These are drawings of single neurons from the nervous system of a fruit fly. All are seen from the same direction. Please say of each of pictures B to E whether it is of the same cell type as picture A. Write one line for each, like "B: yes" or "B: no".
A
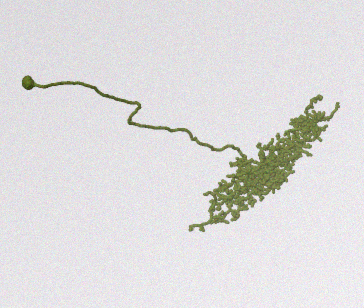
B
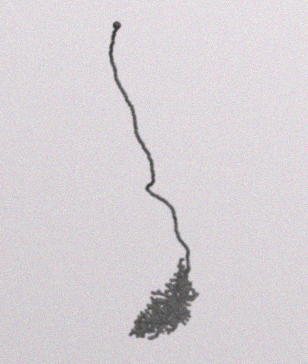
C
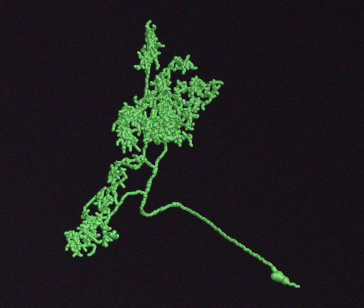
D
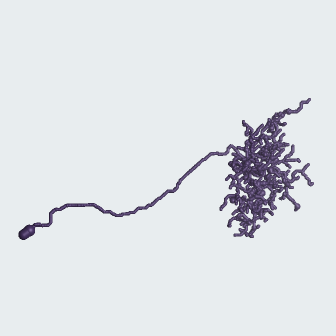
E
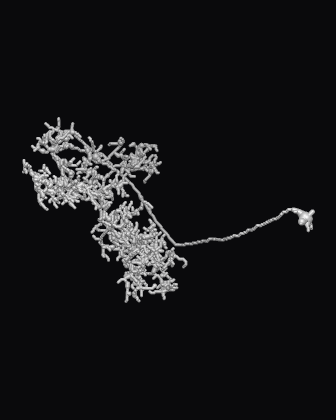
B: no
C: no
D: yes
E: no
